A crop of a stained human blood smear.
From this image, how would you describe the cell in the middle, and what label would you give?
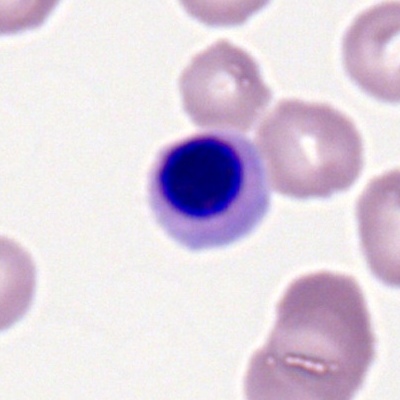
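Let me start with the chromatin: it's dense and very dark purple. I can't make out any nucleoli in the nucleus. The cytoplasm looks pale blue, and I see no granules in it. This one is an erythroblast.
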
